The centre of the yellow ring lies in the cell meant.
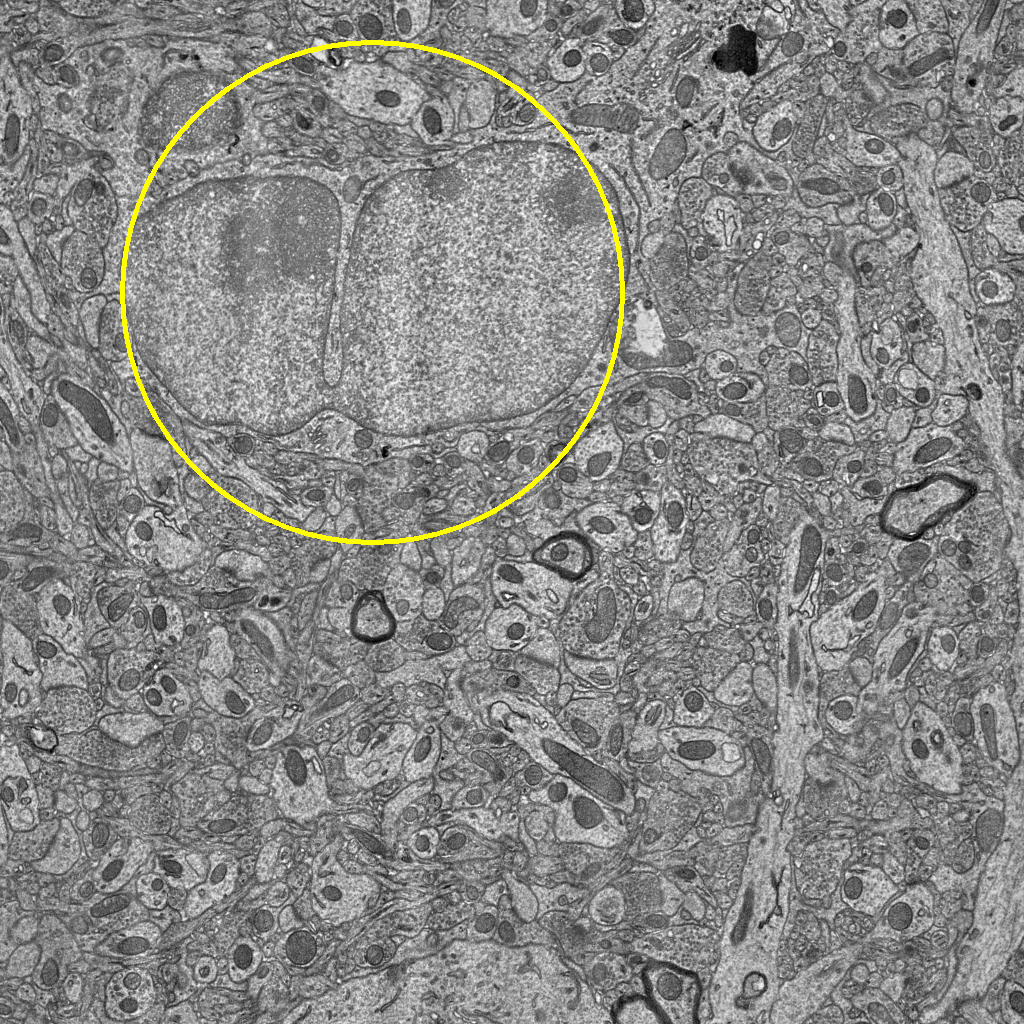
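Astrocyte with a two-lobed nucleus, the marked cell. A deep narrow cleft comes in from the upper edge and splits the nucleus, but it stops short of the lower envelope, so the lobes stay joined along the bottom. Note that the right lobe is the bigger one, and the whole nucleus is much wider than it is tall.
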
